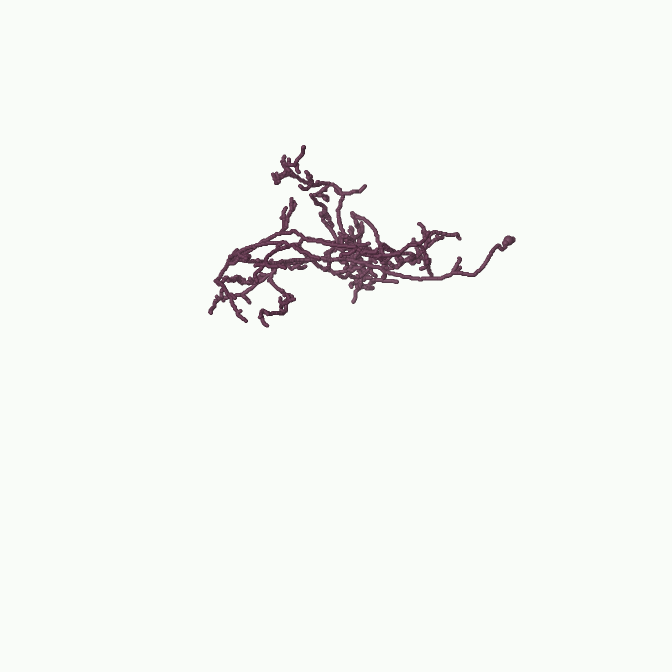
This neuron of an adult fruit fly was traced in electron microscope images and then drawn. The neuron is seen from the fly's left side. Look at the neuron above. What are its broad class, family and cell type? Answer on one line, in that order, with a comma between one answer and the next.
central-brain intrinsic neuron, hemilineage DL1_ventral, AVLP522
